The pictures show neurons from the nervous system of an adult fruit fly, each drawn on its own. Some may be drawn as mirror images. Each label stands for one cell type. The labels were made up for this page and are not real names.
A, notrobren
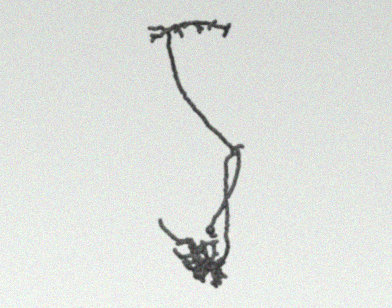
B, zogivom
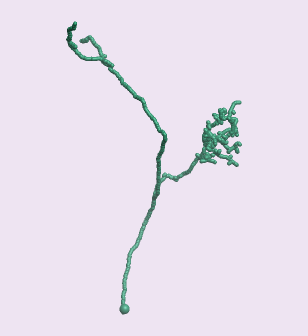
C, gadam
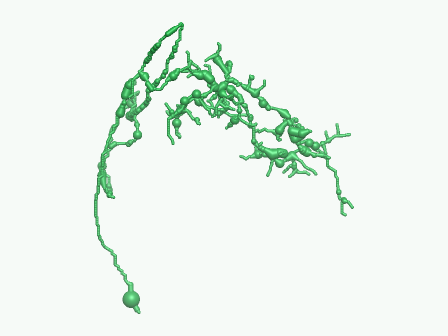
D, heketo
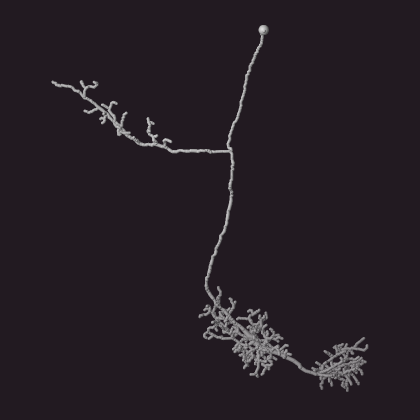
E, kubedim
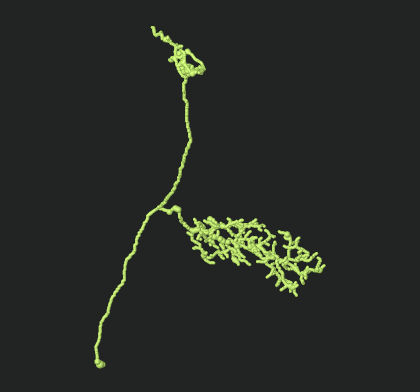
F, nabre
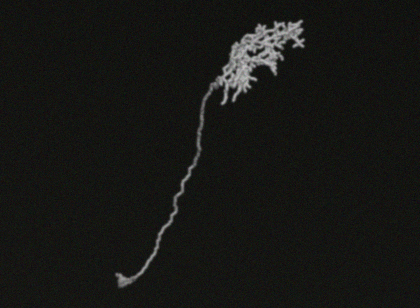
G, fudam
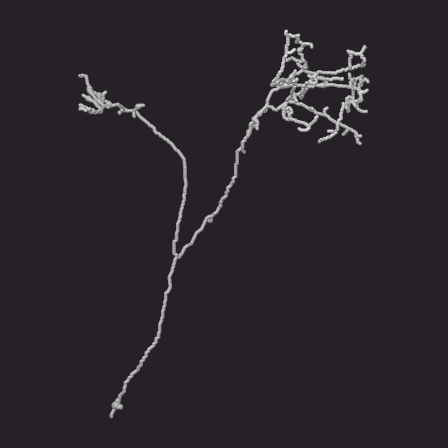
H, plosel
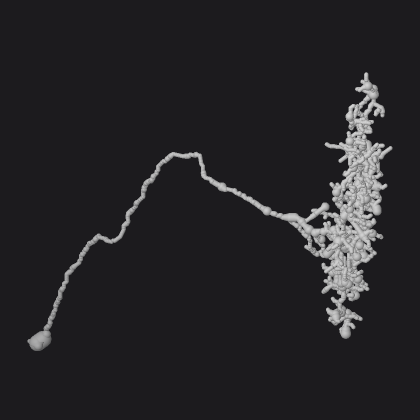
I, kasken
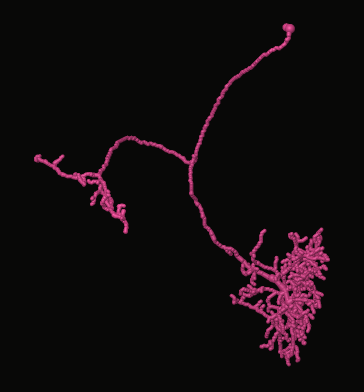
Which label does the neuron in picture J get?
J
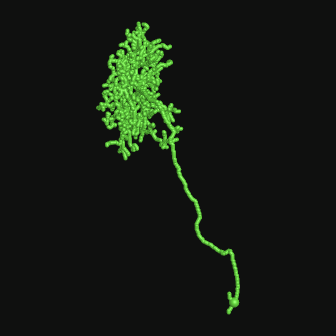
plosel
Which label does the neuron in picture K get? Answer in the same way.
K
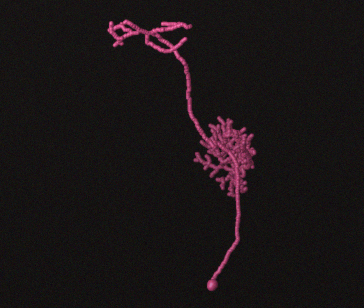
kubedim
